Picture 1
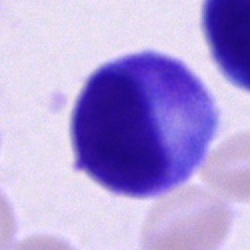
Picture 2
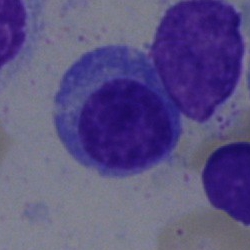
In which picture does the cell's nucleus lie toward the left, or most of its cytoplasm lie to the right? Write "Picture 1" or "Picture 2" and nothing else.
Picture 1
